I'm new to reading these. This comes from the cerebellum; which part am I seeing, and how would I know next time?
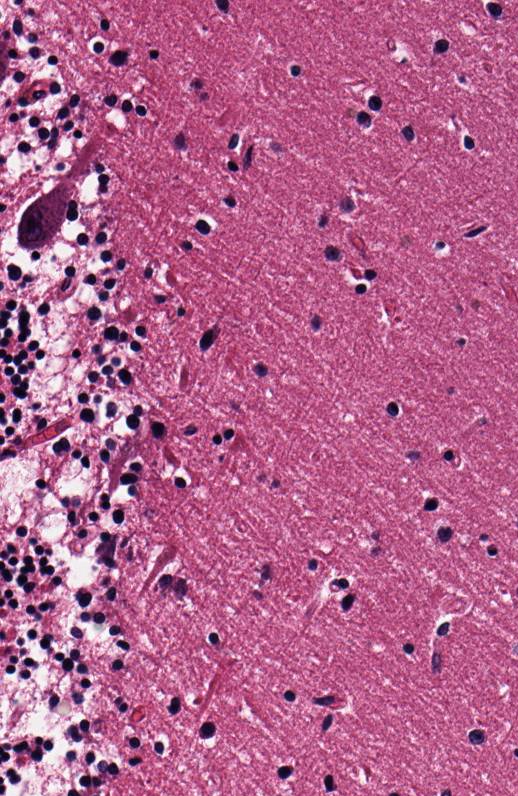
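The molecular layer is the pale pink, fibrillary part filling most of the field, where nuclei are sparse. A dense band of small dark nuclei runs down the left edge. Notice the large triangular neuron where the two meet, upper left.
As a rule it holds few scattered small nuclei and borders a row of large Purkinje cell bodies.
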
